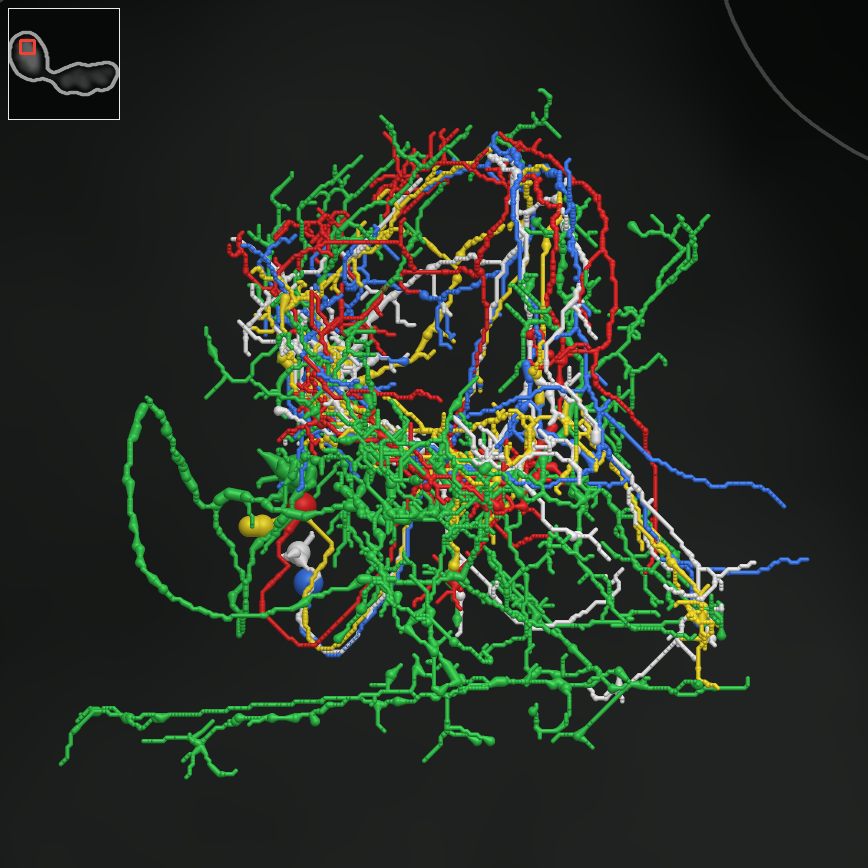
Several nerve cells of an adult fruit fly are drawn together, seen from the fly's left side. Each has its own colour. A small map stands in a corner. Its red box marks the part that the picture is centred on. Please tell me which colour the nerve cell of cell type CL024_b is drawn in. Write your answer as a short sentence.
The colour is white.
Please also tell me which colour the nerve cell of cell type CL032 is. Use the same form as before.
The colour is green.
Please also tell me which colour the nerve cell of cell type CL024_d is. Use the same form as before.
The colour is yellow.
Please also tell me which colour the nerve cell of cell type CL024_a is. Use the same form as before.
The colour is red.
